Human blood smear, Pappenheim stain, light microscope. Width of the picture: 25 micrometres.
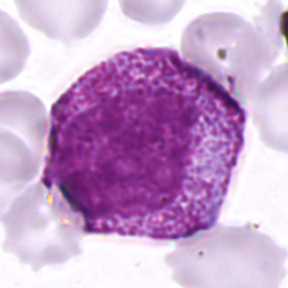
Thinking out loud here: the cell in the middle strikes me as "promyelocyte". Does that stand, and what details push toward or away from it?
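Look at the cytoplasm first. Fine reddish-purple granules are densely scattered through it, and more granules lie over the nucleus, especially along its upper part.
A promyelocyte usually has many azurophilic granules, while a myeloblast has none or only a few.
So yes, promyelocyte fits, and myeloblast does not. The outline is angular, with several straight edges meeting at corners, and no clear vacuoles are seen in the cytoplasm. Pale red cells lie close around the cell and press against its edges.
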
